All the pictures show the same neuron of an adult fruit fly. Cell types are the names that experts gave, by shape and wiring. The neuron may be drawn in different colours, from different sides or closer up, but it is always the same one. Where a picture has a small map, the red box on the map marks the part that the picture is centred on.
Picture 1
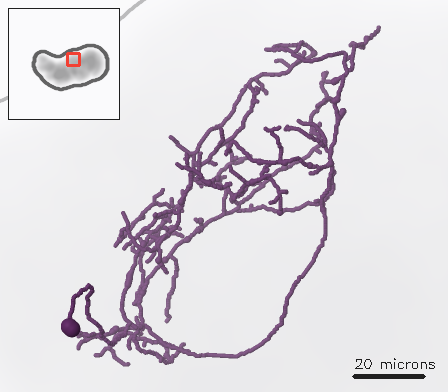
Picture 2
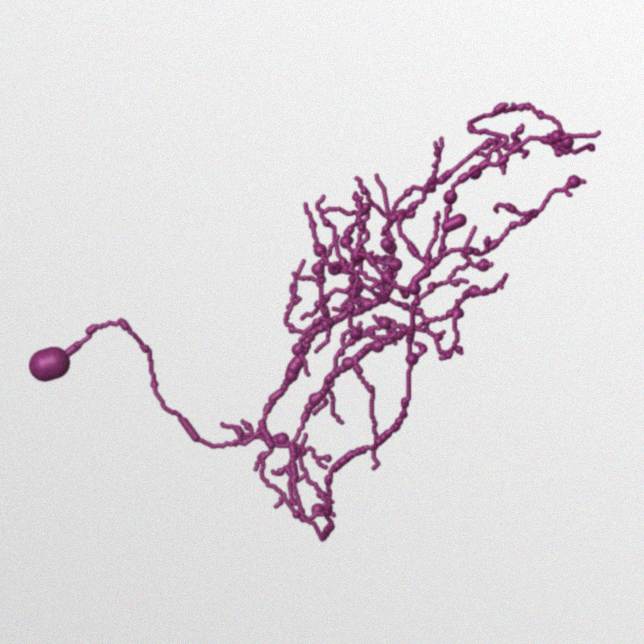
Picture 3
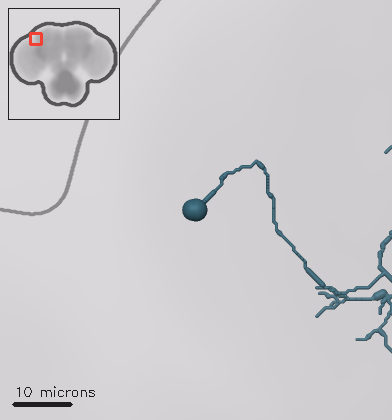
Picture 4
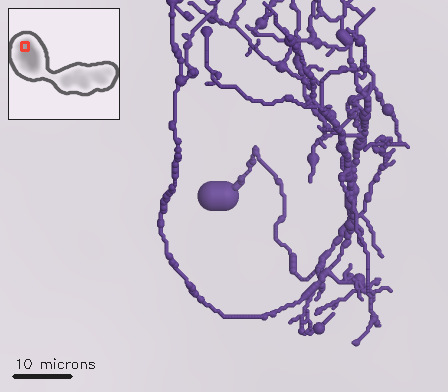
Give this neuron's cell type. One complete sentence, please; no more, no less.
This neuron is included in the cell type CB1419.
